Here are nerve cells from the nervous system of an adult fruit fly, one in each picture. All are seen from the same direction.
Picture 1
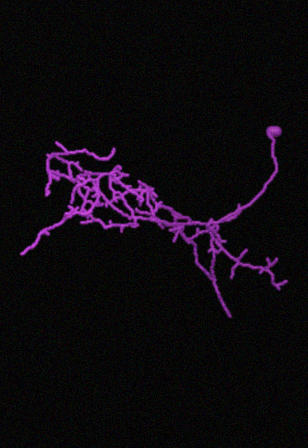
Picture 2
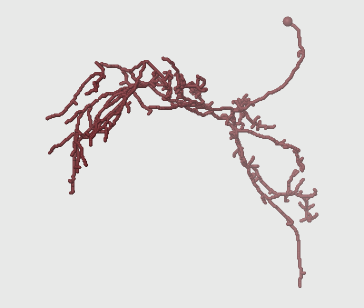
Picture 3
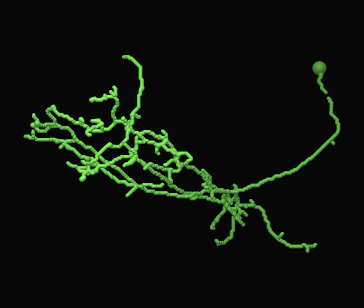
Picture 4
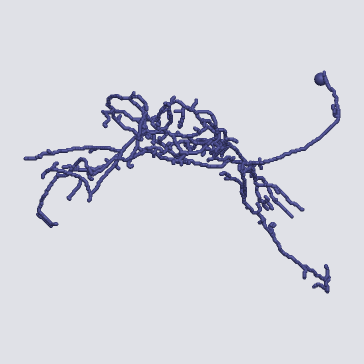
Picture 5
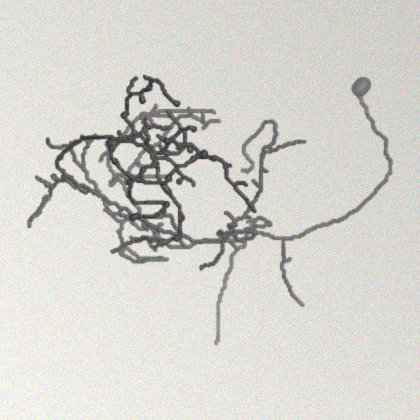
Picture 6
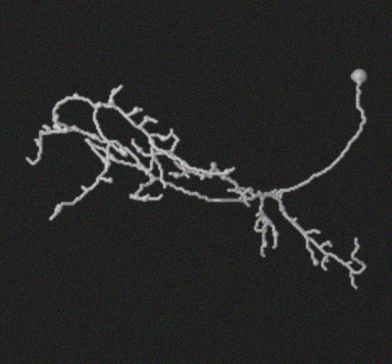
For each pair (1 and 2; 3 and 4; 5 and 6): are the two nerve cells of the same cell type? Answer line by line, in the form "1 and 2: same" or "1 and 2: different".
1 and 2: different
3 and 4: different
5 and 6: different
